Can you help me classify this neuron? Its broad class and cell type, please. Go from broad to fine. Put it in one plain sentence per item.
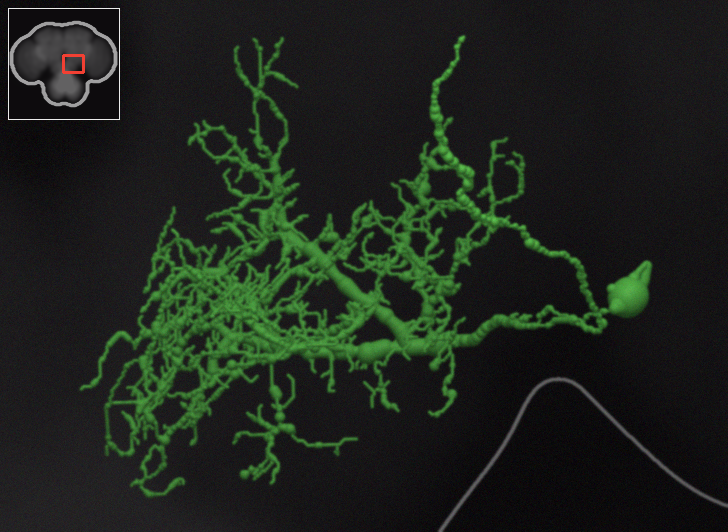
A motor neuron of the brain, type GNG652.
